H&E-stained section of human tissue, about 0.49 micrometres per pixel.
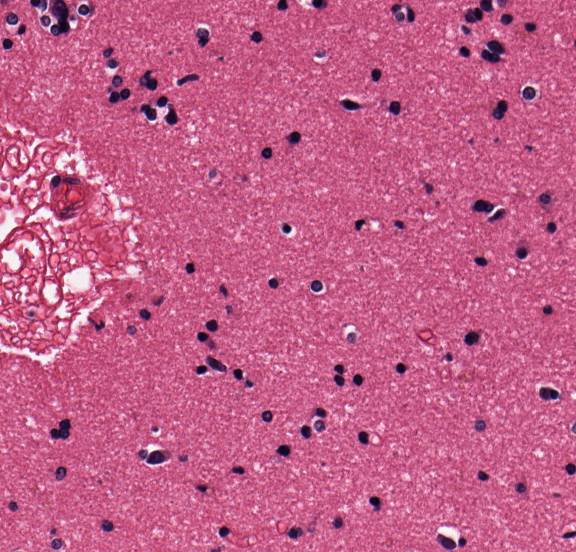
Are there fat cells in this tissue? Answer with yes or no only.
No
